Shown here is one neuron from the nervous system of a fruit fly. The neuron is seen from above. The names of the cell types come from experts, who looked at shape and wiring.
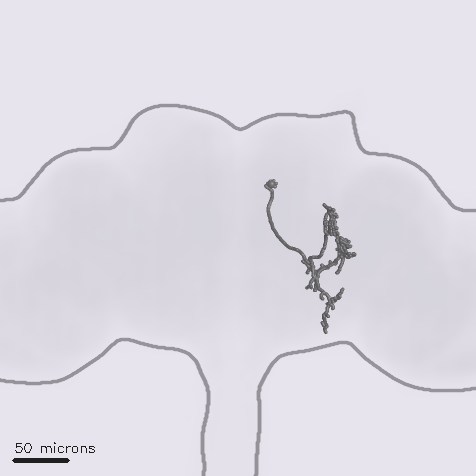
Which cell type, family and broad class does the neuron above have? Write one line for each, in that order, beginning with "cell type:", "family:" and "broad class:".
cell type: CB2380
family: hemilineage MD3
broad class: central-brain intrinsic neuron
